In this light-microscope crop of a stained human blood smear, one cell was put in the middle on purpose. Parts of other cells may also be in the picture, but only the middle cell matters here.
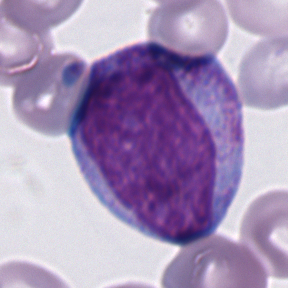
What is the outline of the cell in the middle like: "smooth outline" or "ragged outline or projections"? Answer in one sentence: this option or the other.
No projections, blebs or ragged parts break the cell's outline.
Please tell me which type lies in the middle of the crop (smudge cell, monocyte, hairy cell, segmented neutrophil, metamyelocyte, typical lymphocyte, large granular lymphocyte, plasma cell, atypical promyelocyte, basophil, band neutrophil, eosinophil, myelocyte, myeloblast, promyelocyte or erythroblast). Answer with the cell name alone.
promyelocyte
